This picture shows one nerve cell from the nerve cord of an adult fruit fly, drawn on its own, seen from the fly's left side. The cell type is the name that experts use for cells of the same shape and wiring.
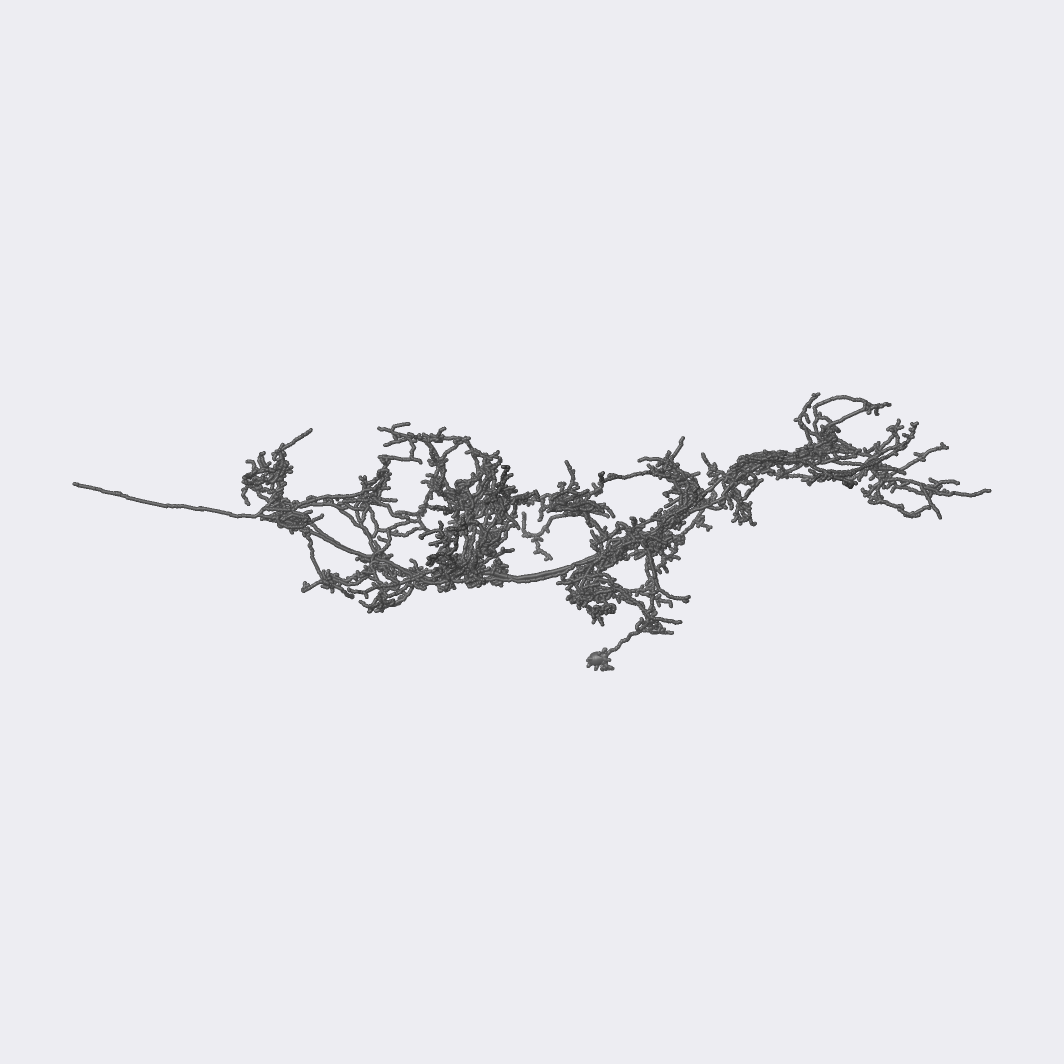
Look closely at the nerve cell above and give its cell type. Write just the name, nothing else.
AN05B006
